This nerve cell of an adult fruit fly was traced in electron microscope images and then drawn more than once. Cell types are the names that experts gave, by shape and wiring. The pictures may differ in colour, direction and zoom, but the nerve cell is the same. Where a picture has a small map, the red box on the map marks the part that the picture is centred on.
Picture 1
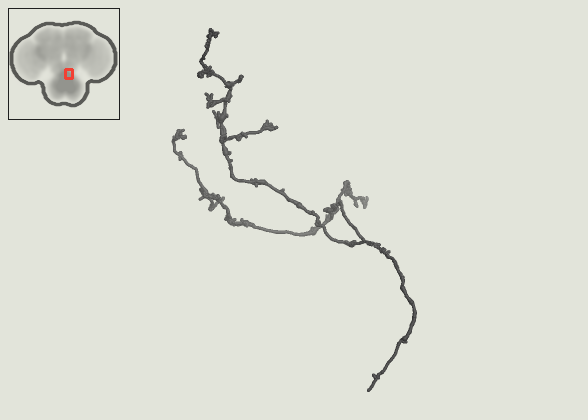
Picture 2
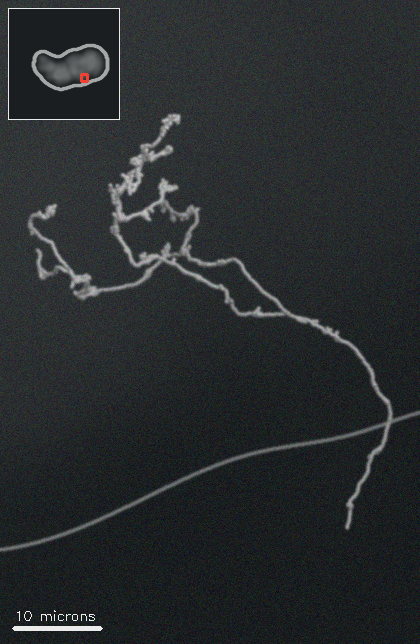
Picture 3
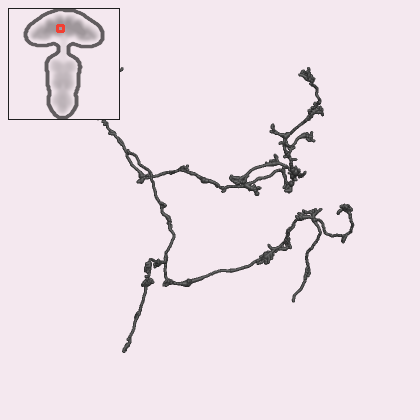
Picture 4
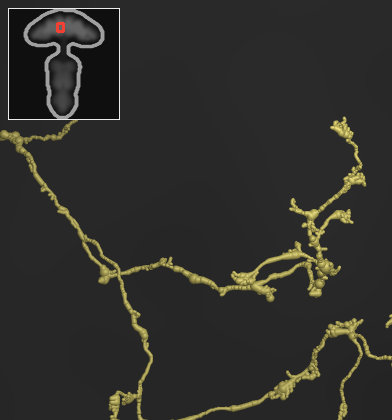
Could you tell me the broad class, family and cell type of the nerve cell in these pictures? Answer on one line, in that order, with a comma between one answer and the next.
sensory neuron entering the brain, class mechanosensory, BM_MaPa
